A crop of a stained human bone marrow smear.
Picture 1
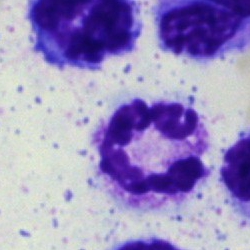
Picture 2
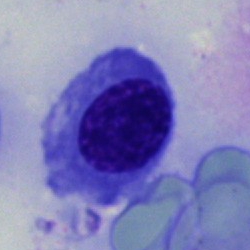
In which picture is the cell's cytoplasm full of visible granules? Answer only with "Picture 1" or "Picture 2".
Picture 1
